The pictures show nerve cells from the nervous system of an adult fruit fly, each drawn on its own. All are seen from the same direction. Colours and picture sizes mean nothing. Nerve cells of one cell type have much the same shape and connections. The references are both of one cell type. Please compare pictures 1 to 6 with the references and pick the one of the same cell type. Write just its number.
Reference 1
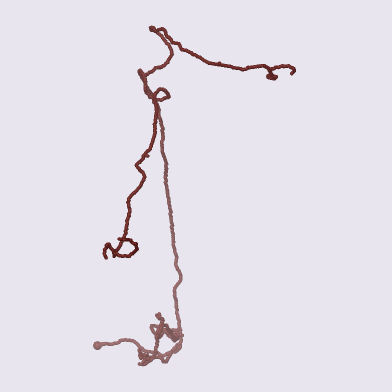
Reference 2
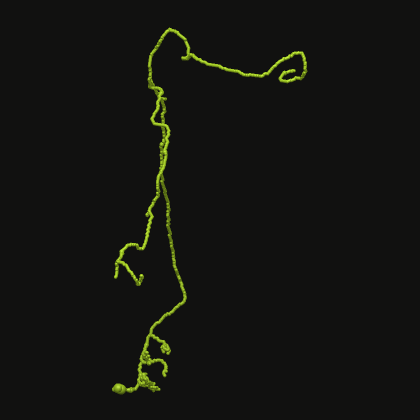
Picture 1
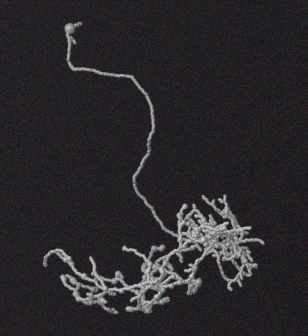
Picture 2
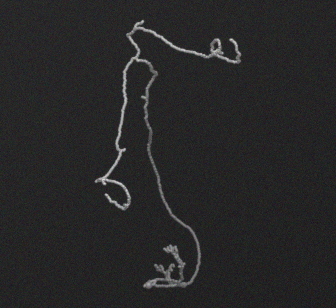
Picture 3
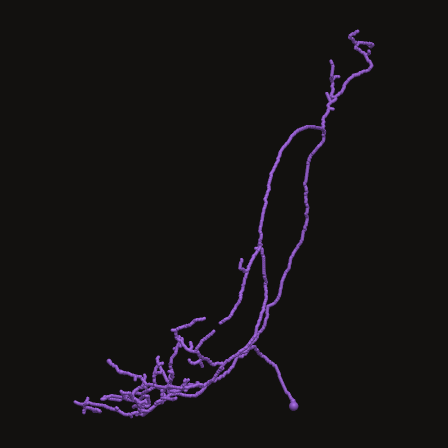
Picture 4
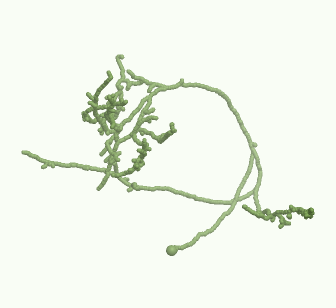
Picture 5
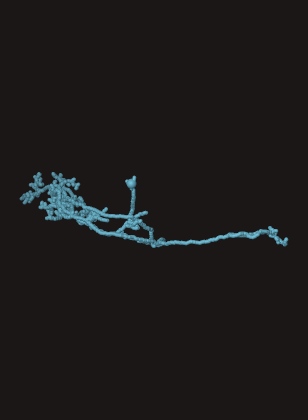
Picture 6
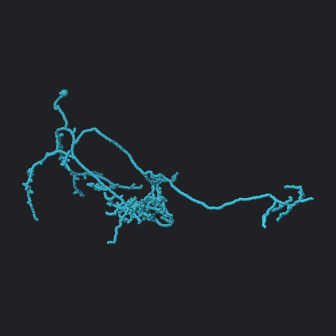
2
